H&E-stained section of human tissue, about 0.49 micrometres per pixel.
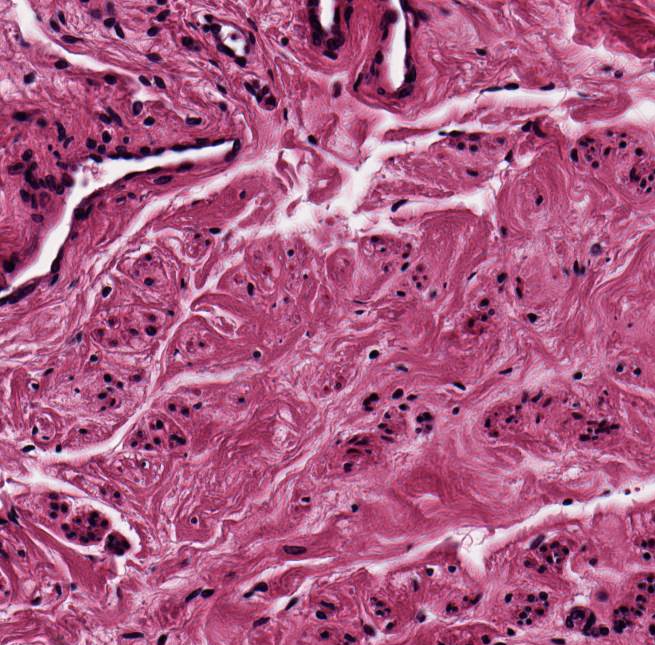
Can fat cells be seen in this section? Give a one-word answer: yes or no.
No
